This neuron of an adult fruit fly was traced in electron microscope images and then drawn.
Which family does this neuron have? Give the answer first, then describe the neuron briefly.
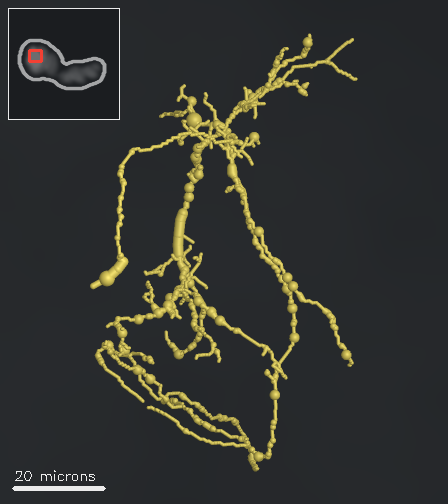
The family is hemilineage CREa2_ventral. It is a central-brain intrinsic neuron. Its cell body lies on the left of the picture. From top to bottom in the picture it spans about 100 microns. The picture shows dozens of branch ends.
